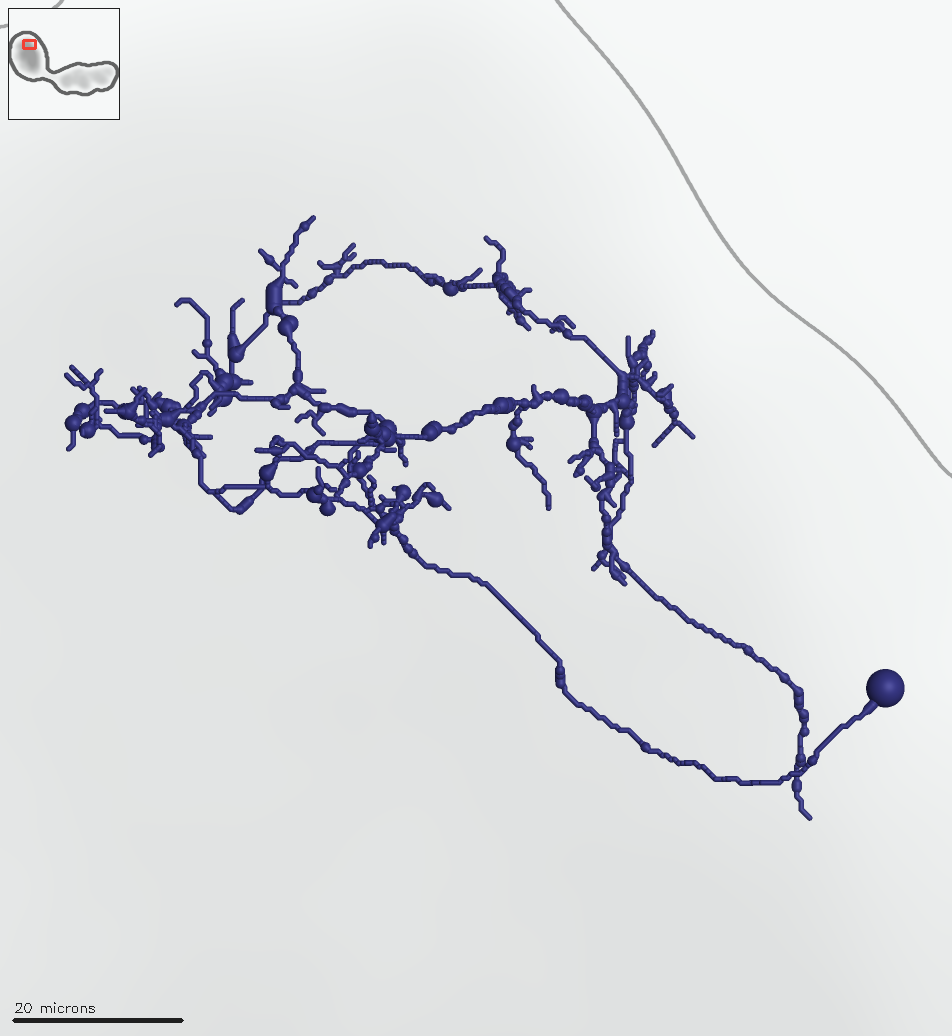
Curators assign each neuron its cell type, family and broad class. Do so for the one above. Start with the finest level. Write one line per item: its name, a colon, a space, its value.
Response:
cell type: CB3076
family: hemilineage DM4_dorsal
broad class: central-brain intrinsic neuron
